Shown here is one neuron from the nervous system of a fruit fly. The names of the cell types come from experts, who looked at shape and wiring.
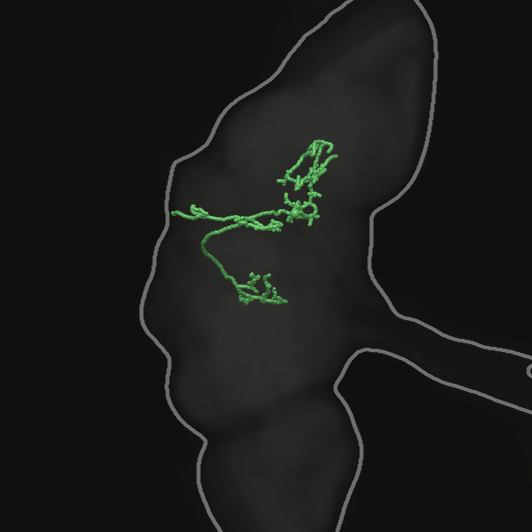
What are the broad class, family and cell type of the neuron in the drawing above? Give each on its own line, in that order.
central-brain intrinsic neuron
hemilineage SMPpm1
SMP461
